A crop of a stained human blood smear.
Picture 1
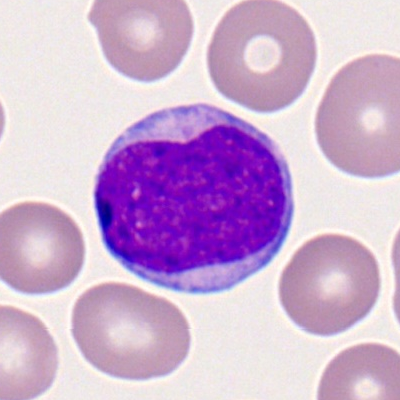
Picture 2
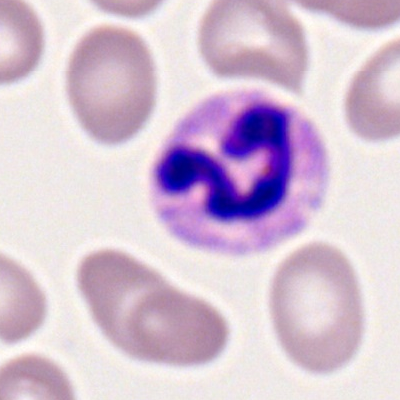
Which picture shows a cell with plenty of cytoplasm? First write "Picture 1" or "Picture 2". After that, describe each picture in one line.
Picture 2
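In picture 1: The nucleus fills most of the cell.
In picture 2: The cytoplasm is plentiful and pale pinkish-lilac.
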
